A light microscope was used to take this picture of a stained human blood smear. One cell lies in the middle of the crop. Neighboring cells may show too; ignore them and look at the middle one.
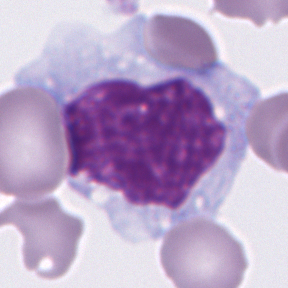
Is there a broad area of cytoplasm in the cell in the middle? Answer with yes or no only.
Yes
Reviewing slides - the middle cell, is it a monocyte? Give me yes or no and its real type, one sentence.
Yes, the centered cell in this field is a monocyte.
